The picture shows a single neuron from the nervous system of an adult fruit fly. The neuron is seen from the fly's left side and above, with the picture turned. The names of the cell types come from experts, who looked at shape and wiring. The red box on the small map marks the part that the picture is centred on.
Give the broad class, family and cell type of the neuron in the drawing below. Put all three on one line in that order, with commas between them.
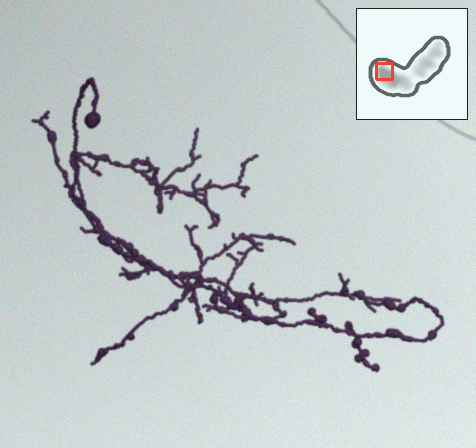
central-brain intrinsic neuron, hemilineage SMPp&v1_posterior, CL190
